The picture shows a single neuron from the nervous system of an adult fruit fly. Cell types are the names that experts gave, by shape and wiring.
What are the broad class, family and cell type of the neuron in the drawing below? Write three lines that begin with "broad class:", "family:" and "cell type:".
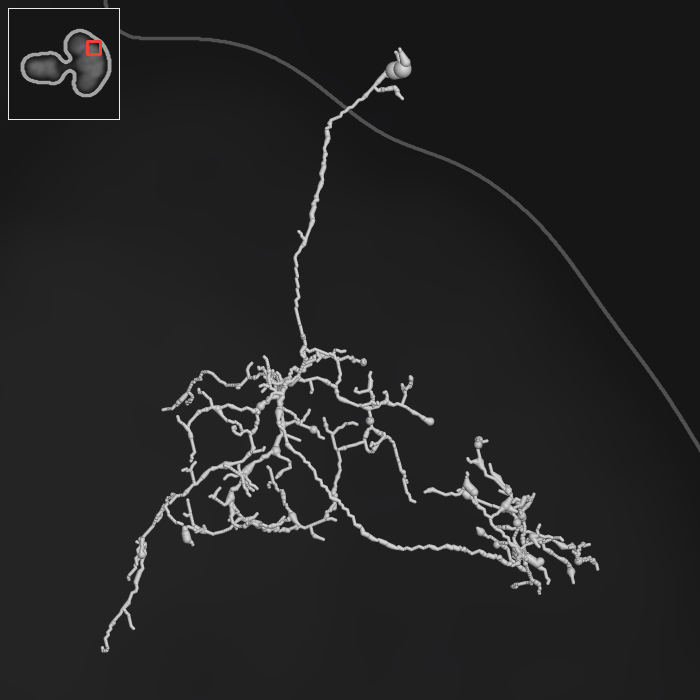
broad class: central-brain intrinsic neuron
family: hemilineage SLPal1
cell type: LHAD1f4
